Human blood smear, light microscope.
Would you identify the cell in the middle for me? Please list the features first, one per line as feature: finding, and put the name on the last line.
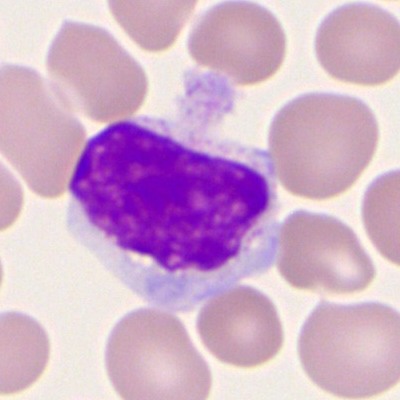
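Nucleus: one unlobed mass, filling most of the cell
Chromatin: dark purple, coarsely clumped, paler patches in between
Cytoplasm: pale greyish-blue
Rim: widest below the nucleus
Name: monocyte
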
